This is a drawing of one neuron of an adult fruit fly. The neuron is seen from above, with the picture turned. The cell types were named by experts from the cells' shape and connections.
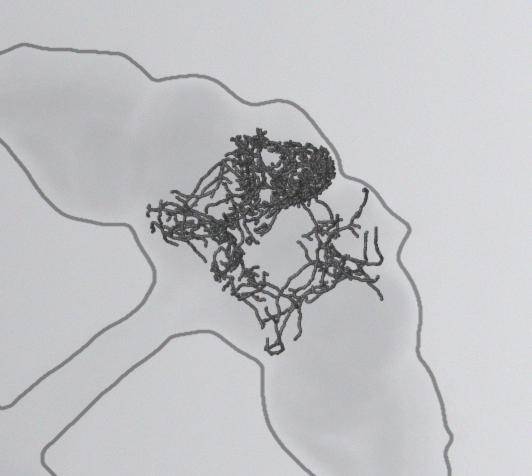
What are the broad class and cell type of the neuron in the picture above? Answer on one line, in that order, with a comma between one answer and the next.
central-brain intrinsic neuron, SMP048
